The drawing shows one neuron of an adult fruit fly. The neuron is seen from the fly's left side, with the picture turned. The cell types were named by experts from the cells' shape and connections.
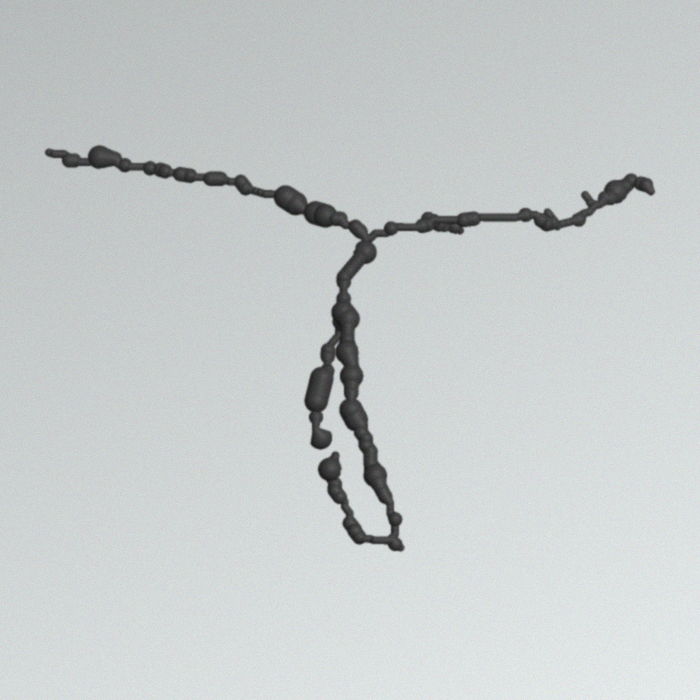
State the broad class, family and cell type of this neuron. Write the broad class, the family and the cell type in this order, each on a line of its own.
sensory neuron entering the nerve cord
class mechanosensory tactile
SNta27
